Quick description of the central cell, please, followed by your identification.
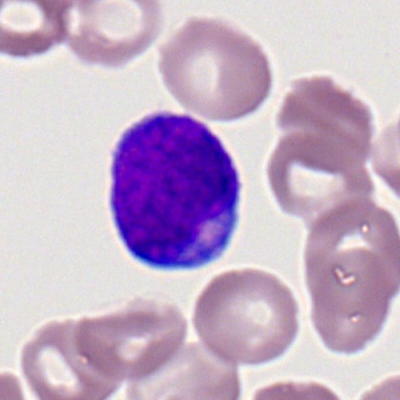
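Round and smooth, the outline encloses dense, coarsely clumped chromatin. Only a very thin rim of cytoplasm is visible. A paler pinkish patch lies at the lower right of the cell. The cell is a lymphocyte.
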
